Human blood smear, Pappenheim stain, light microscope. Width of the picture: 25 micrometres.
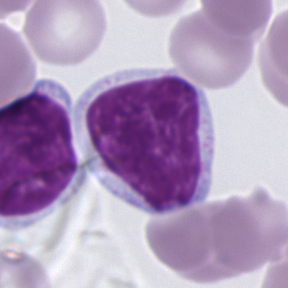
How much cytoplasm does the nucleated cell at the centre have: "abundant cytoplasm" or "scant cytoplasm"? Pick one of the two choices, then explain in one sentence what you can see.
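Scant cytoplasm. The cytoplasm forms only a narrow rim around the nucleus.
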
